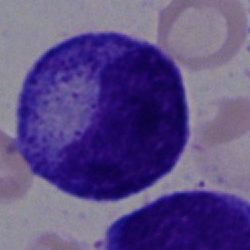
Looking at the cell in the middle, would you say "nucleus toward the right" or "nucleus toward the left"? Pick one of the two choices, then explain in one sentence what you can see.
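Nucleus toward the right. The nucleus lies toward the right side of the cell.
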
